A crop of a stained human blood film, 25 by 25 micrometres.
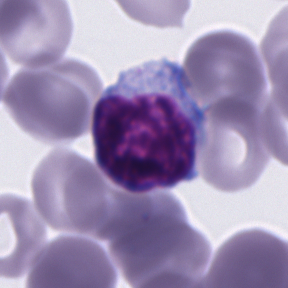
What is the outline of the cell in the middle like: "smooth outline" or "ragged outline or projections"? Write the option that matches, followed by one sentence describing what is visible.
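Ragged outline or projections. The cell's outline is irregular, with a ragged edge along the top.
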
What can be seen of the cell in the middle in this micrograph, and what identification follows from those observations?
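Dense, coarsely clumped chromatin stains the nucleus dark purple, and no nucleolus is visible. Around it, the cytoplasm is pale blue and holds no coarse red-purple granules. It is a typical lymphocyte.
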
